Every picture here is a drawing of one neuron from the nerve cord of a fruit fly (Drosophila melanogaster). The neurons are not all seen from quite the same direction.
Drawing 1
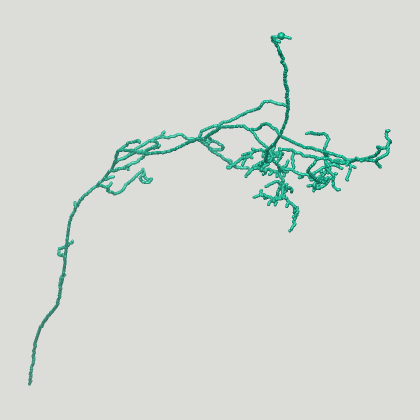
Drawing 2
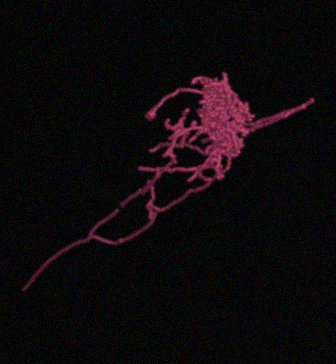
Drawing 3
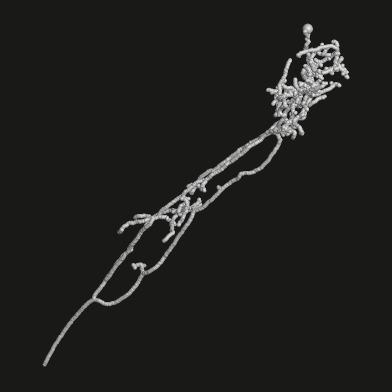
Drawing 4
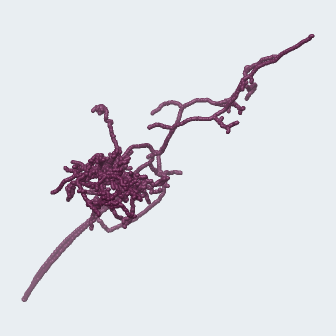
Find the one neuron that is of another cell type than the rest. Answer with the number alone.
1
